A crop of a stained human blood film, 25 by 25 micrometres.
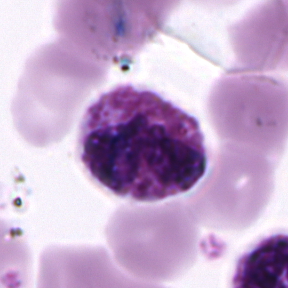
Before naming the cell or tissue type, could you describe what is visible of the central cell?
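Look at the chromatin first: it's dark purple and coarsely clumped. The upper part of the cell stains lighter than the lower part. There's no distinct rim of pale blue cytoplasm around the nucleus, and no vacuoles anywhere in the cell. The name for it is eosinophil.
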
